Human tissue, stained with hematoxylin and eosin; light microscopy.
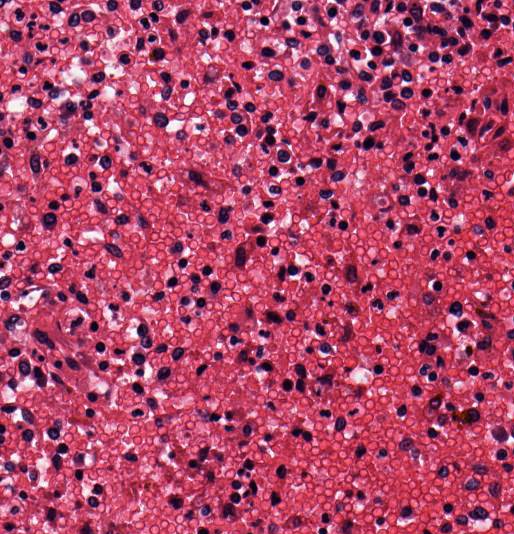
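Spleen. Tightly packed red blood cells, round pink outlines with paler centres, fill almost the whole field without organised architecture. Small round cells with dark, dense nuclei and scant cytoplasm lie scattered among them across the whole field. A small cluster of golden-brown granular pigment sits near the lower right.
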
